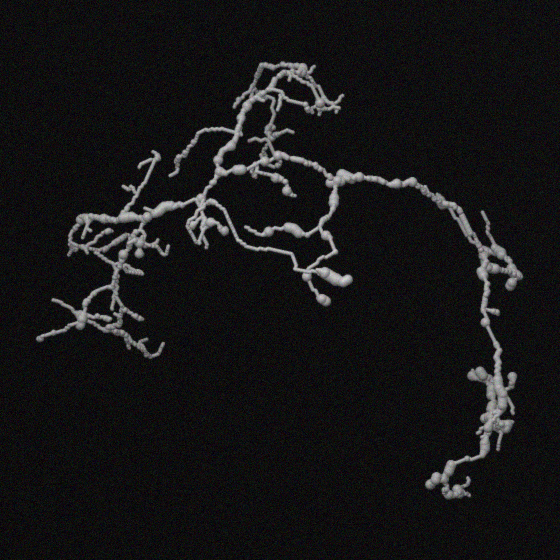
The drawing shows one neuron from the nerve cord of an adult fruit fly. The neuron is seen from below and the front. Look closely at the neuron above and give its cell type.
IN13A059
